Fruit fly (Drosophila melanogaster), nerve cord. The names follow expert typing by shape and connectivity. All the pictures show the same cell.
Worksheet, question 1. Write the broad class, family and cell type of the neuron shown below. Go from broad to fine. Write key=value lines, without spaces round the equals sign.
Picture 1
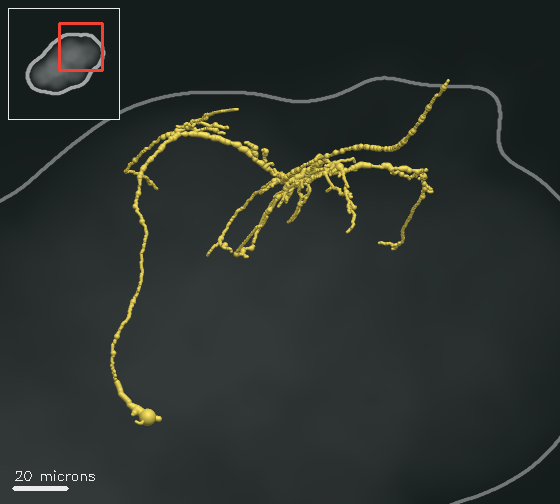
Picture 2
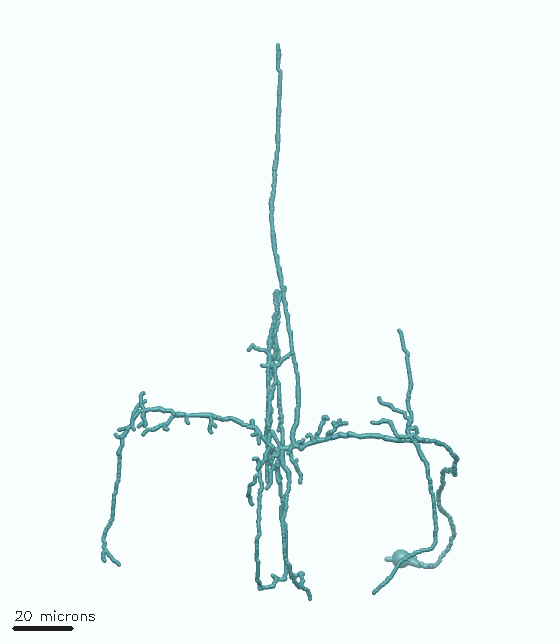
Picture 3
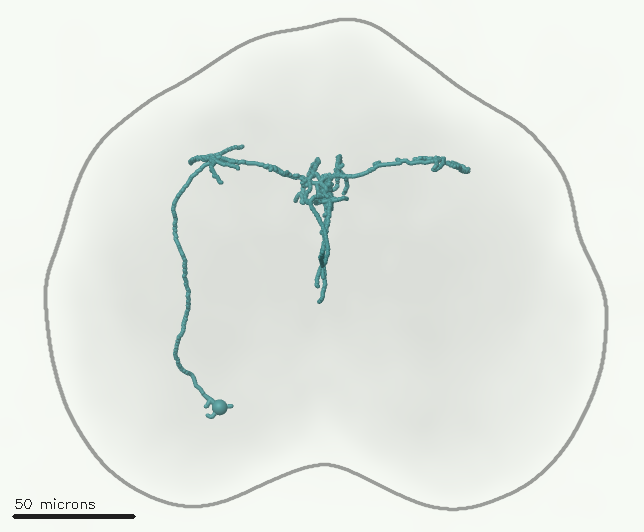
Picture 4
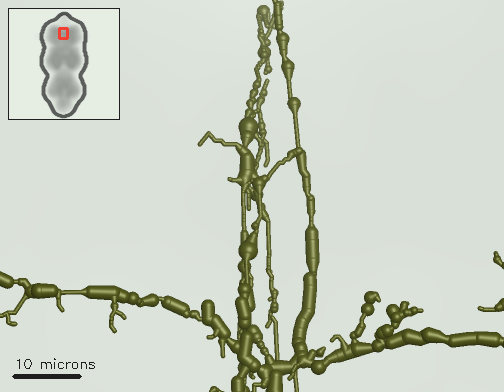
broad_class=ascending neuron
family=hemilineage 06A
cell_type=AN06A027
